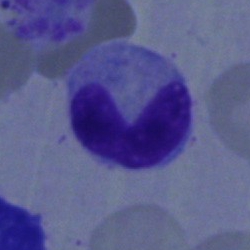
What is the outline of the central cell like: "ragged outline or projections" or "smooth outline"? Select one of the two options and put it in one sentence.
The cell's outline is smooth, without projections.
